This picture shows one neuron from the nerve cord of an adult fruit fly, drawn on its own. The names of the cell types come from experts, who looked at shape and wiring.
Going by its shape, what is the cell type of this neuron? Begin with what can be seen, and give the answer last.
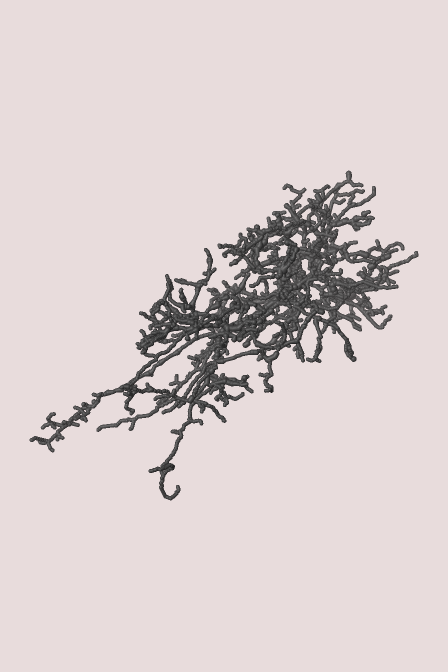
As drawn here it is about as wide as it is tall. Its broad class is nerve-cord intrinsic neuron. Its cell type is IN13B009.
